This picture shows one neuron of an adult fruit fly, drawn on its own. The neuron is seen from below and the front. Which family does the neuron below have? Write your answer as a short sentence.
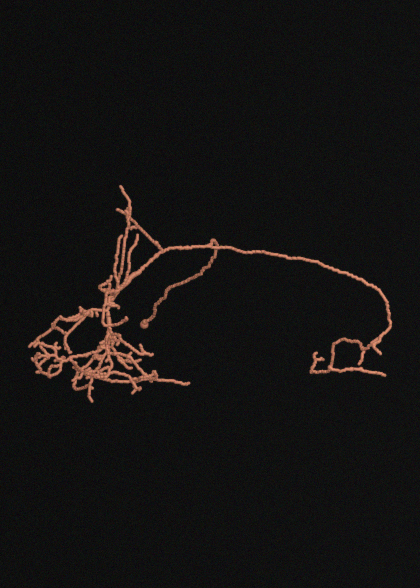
The family is hemilineage VLPp2.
